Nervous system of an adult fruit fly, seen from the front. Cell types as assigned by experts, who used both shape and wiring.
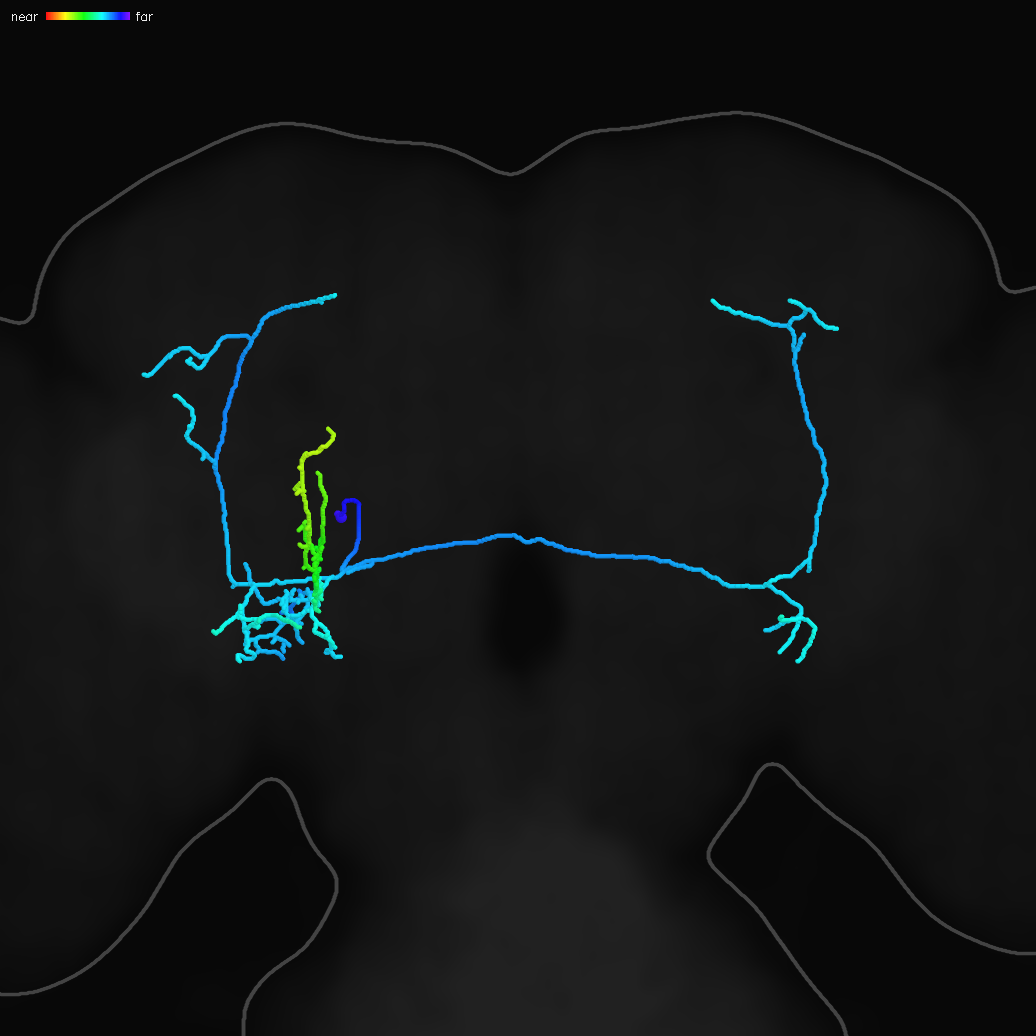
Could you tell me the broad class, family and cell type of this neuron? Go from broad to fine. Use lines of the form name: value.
broad class: central-brain intrinsic neuron
family: hemilineage DM6_ventral
cell type: WED168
